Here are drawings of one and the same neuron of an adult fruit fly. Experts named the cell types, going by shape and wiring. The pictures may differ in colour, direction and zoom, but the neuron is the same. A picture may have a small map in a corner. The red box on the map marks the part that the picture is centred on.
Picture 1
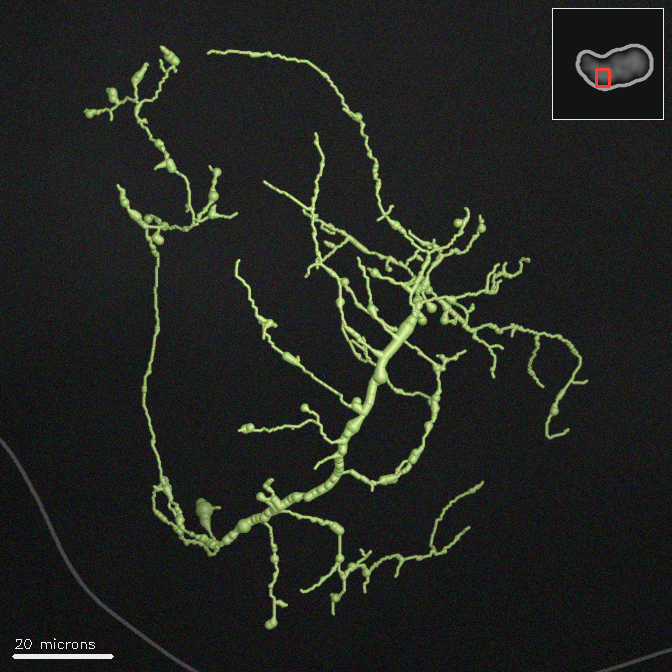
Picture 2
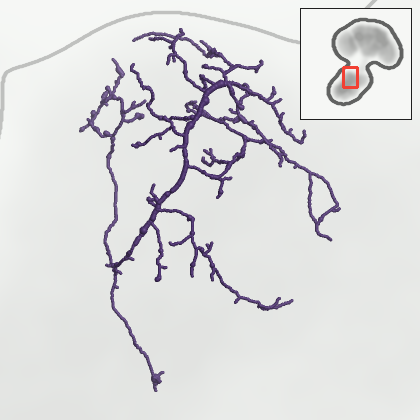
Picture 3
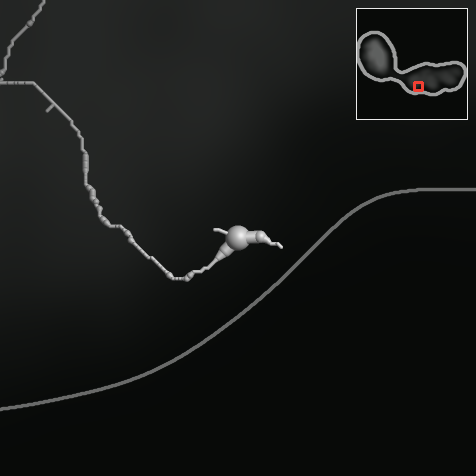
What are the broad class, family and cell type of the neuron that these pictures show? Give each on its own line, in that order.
nerve-cord intrinsic neuron
hemilineage 04B
IN04B031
